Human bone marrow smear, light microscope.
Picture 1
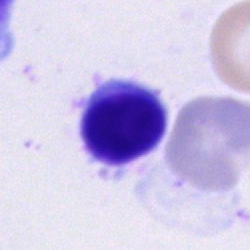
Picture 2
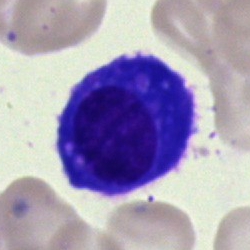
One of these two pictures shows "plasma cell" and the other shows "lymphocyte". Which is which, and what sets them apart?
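Let's take them in order: picture 1 holds the lymphocyte, picture 2 the plasma cell. In the lymphocyte the nucleus fills almost the whole nearly round cell, while in the plasma cell it sits off-centre, toward the lower left of a roughly round cell.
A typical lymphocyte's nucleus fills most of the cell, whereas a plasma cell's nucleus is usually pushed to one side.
Now the cytoplasm: the lymphocyte has scant cytoplasm, at most a thin rim, but the plasma cell's is a deep, intense blue and broader on the upper right side than on the lower left.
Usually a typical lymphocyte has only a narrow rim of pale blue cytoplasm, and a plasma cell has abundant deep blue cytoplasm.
The lymphocyte's nucleus stains a dense, even, dark purple with no nucleoli to be seen; in the plasma cell, the nucleus is a darker purple than the cytoplasm around it. Look at the margins too: the plasma cell is edged with small irregular bumps instead of a smooth line. And just to the right of the lymphocyte you'll find a red cell.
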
